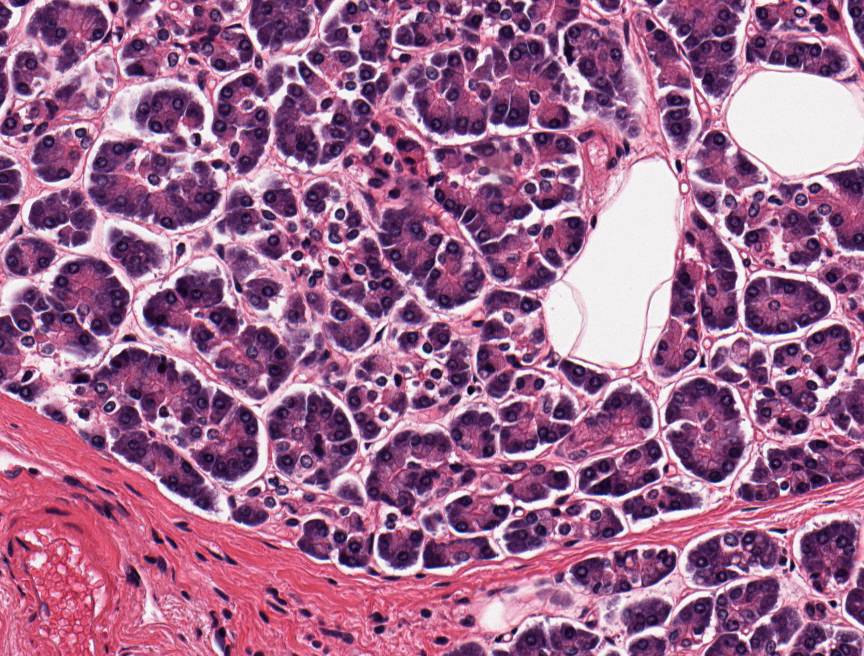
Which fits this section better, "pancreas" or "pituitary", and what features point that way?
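Tissue: pancreas. Closely packed rounded acini occupy the upper and middle field. Acinar cells pyramidal; round nuclei toward the base of each cell. Lower field crossed by a broad band of dense pink collagen bearing elongated dark nuclei. Two large clear empty spaces, upper right.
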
